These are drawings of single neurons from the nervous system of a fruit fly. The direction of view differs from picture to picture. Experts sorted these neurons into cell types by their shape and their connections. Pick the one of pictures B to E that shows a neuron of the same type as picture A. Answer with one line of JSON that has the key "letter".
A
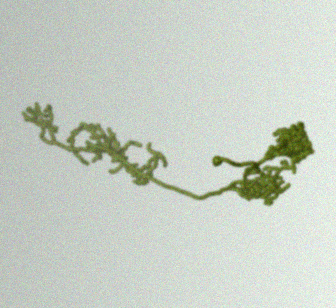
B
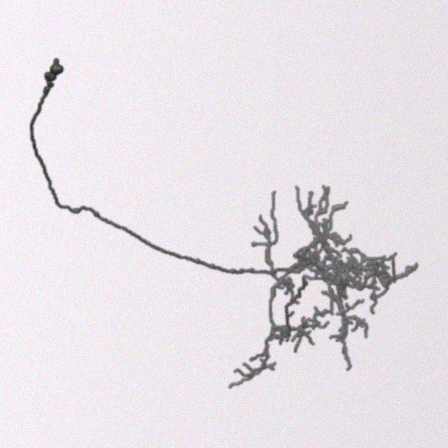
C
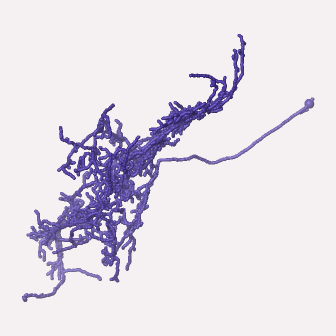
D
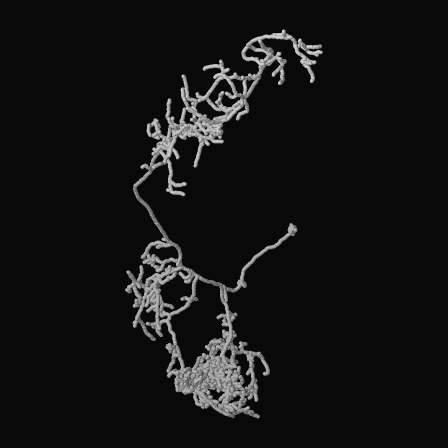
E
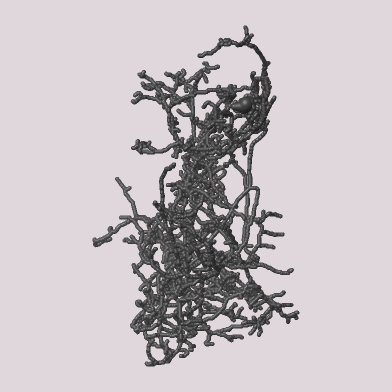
{"letter": "D"}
